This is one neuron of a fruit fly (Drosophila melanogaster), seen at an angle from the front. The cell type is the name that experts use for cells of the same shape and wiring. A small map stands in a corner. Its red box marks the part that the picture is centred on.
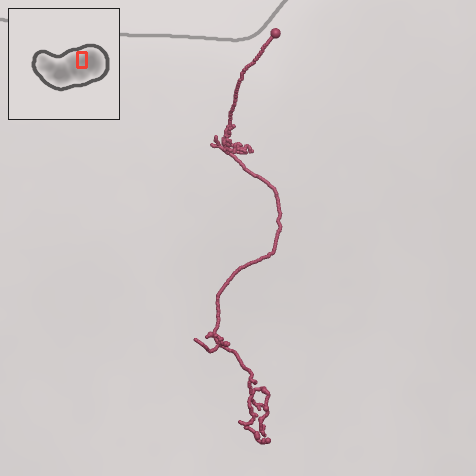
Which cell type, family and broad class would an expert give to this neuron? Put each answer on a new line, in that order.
PFNp_b
class CX
central-brain intrinsic neuron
